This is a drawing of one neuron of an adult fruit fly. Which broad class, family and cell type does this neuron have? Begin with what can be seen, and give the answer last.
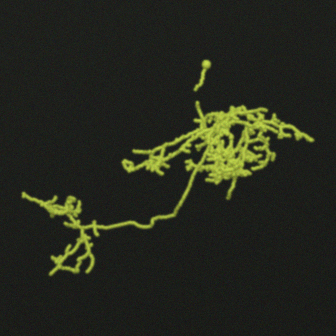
The cell body is at the top of the picture. As drawn here it is wider than it is tall. This is a central-brain intrinsic neuron. The family is hemilineage VLPp2. Its cell type is CL321.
